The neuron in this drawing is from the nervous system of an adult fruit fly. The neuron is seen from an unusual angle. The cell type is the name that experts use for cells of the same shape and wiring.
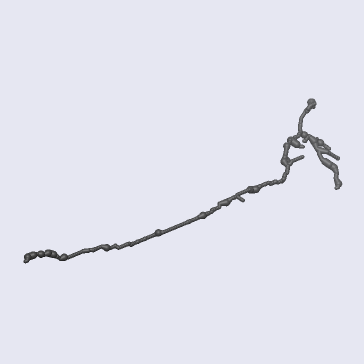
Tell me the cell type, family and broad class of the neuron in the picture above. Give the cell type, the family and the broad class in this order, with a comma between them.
JO-B4_a, class mechanosensory, sensory neuron entering the brain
